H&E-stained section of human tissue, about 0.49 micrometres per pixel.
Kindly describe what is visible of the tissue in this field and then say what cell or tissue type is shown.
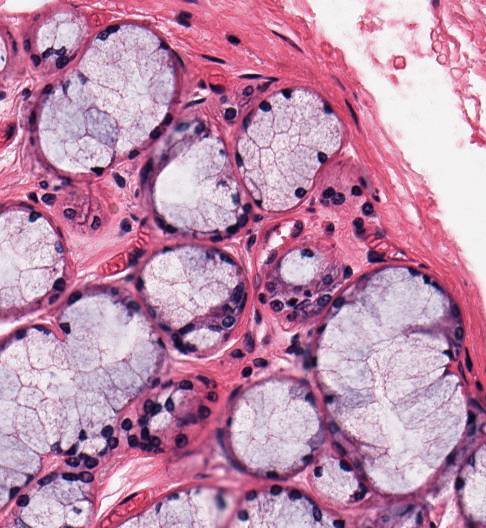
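Mucous cells with pale grey-violet, foamy-looking cytoplasm form the glandular units. Their small, dark nuclei are flattened against each unit's outer edge, and thin pink borders outline individual cells in a mosaic-like pattern. Small groups of cells with round, dark nuclei and pinker cytoplasm lie between the units, mostly toward the centre. This is minor salivary gland.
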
